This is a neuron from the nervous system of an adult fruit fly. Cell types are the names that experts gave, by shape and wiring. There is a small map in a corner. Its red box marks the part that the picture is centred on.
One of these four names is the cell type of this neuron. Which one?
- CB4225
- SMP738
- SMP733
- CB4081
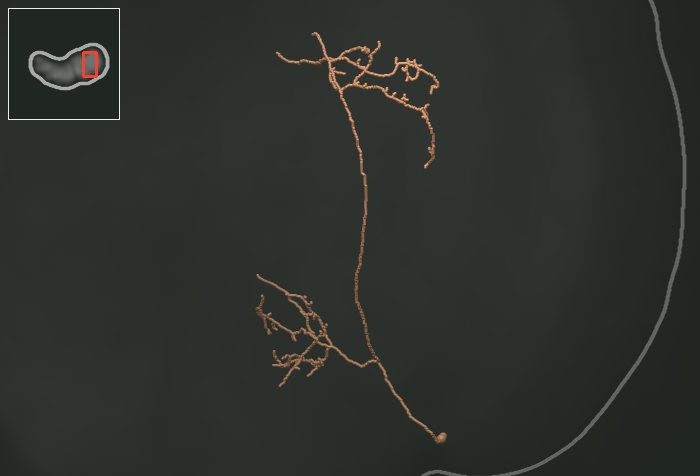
CB4225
